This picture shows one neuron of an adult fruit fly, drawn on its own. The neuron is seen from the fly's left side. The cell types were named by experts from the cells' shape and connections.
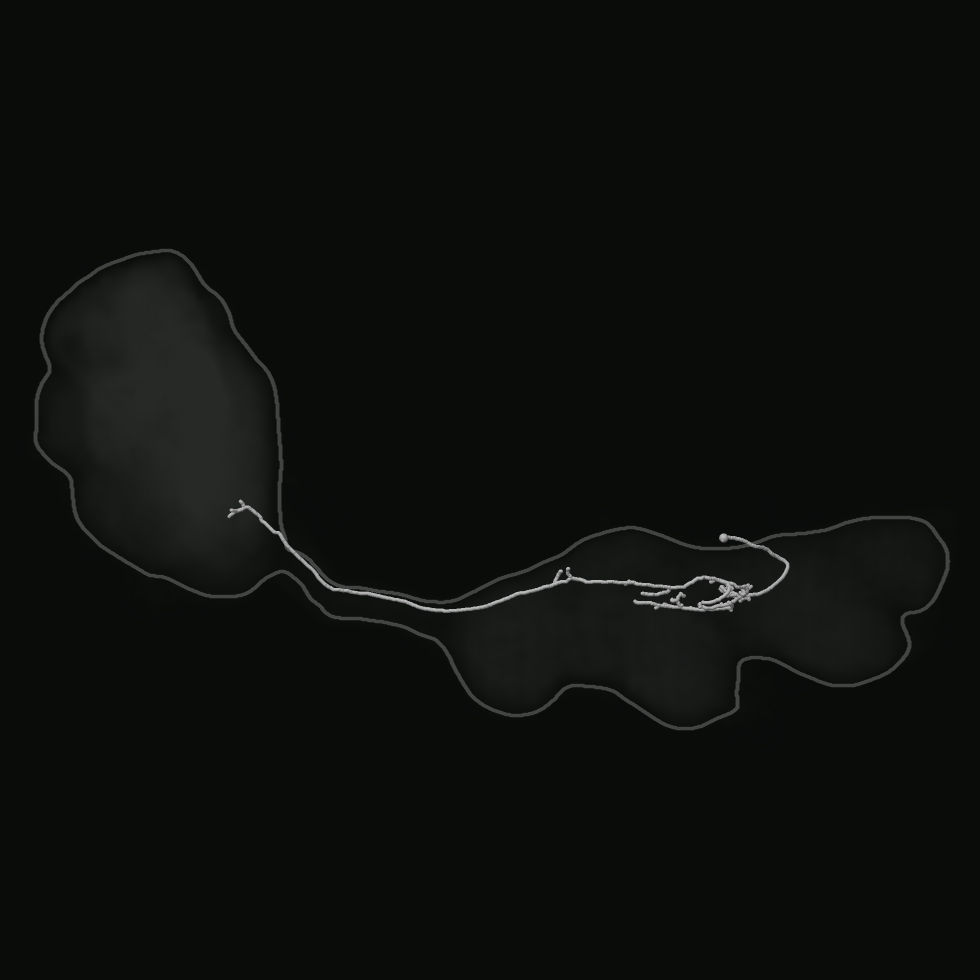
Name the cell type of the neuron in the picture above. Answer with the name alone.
AN19B106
